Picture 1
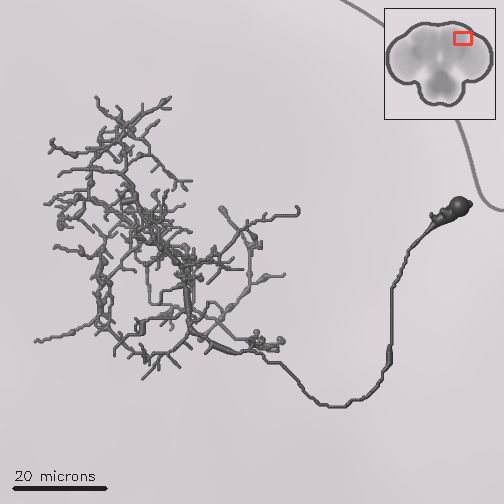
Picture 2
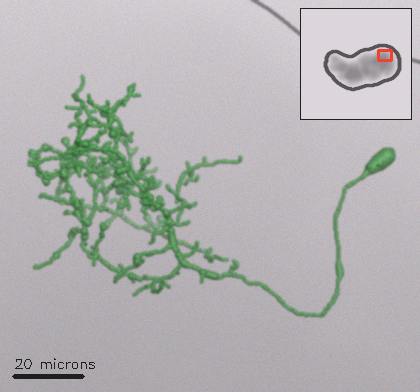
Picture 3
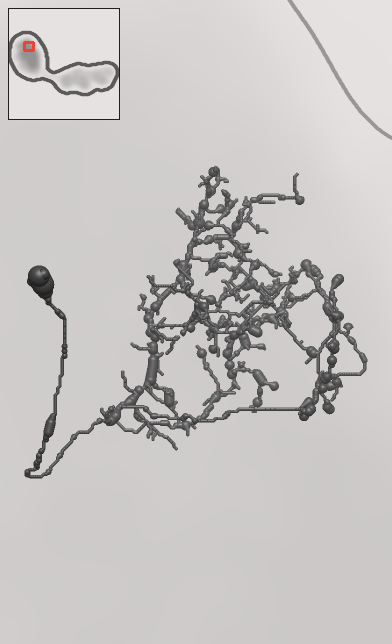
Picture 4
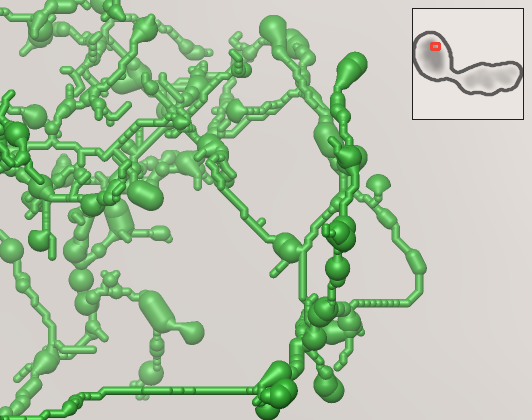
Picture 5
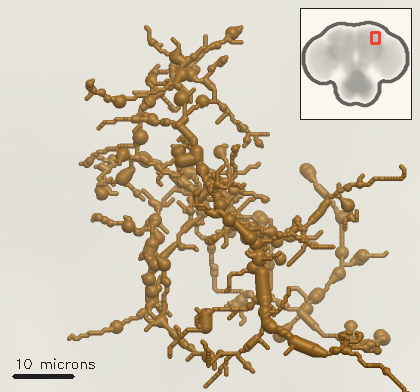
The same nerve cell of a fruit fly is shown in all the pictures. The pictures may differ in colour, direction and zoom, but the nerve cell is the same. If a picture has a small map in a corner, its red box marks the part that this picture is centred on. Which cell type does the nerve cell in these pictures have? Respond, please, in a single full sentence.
The cell type LHAV4i1 is the type of this nerve cell.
